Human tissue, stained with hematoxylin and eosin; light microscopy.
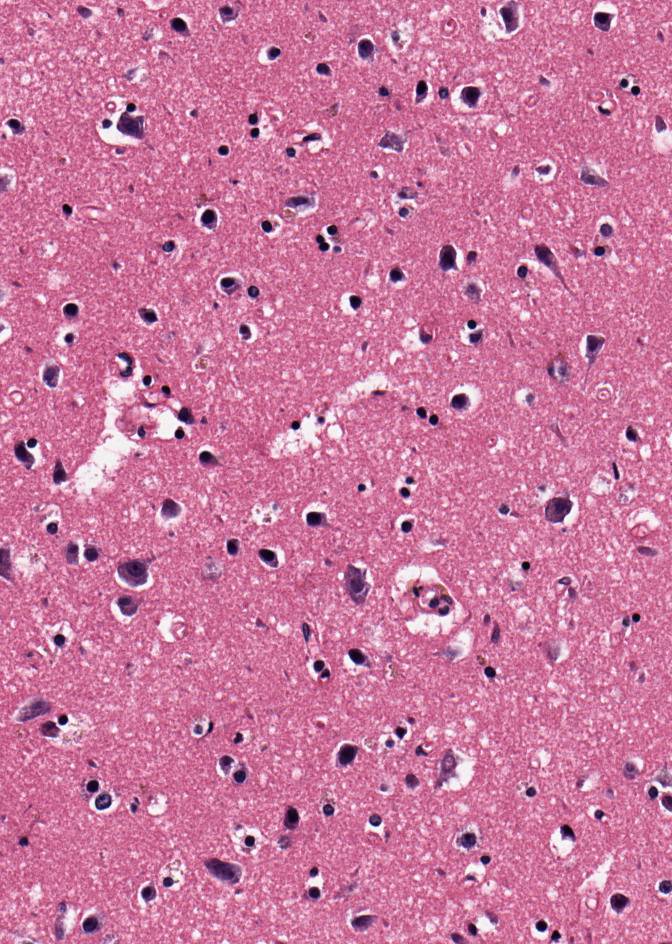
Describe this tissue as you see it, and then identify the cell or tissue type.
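Field uniform: finely granular pink neuropil, cells scattered through it; no glands, epithelium or lobules. Neuropil finely vacuolated; many cells surrounded by clear retraction spaces. Many small, round, dark-staining nuclei spread evenly, often in small clear halos. Small dark glial nuclei often pressed against edges of neuron cell bodies. Name: cerebral cortex.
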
